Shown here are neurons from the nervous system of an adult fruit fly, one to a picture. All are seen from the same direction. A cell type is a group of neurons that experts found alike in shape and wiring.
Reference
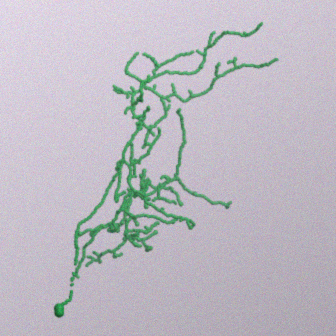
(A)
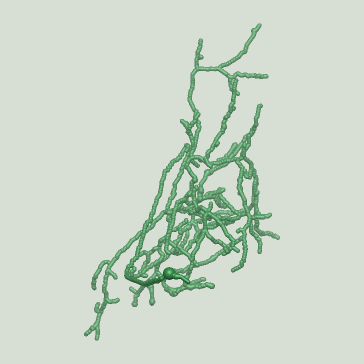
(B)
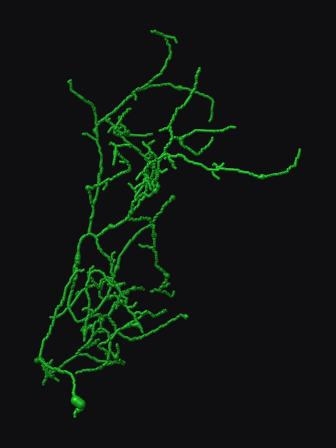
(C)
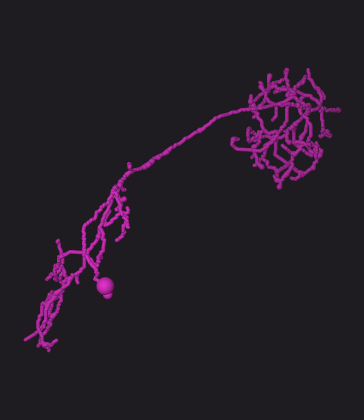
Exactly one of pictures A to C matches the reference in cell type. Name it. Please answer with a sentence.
Picture A is of the same cell type.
